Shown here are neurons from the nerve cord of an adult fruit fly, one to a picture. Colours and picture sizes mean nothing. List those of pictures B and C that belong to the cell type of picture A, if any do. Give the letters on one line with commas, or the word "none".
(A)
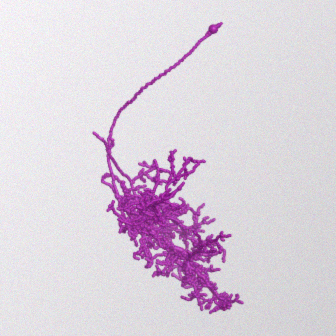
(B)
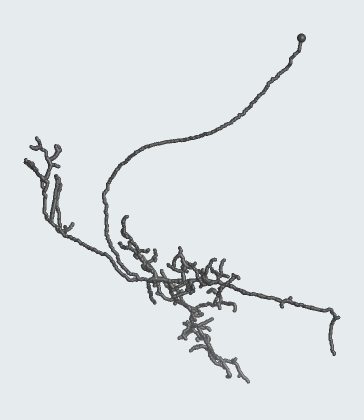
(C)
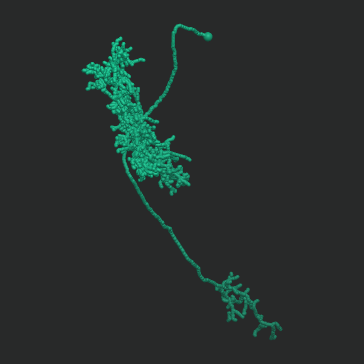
B, C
